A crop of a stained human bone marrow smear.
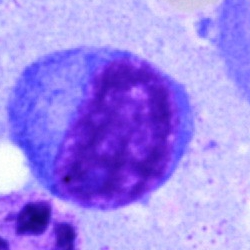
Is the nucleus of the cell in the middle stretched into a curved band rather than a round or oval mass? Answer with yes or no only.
No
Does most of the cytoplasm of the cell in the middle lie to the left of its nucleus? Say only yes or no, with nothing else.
Yes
